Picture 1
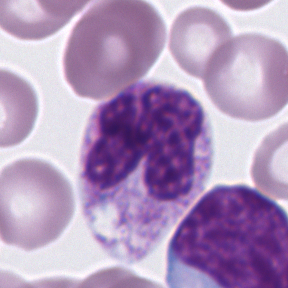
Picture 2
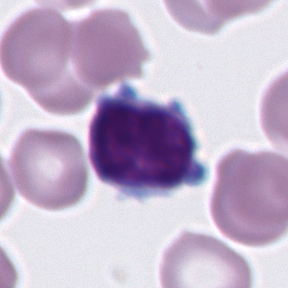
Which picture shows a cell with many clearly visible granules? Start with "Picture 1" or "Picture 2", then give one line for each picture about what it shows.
Picture 1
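Picture 1: Fine violet granules are scattered throughout the cytoplasm.
Picture 2: No granules are seen in the cytoplasm.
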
